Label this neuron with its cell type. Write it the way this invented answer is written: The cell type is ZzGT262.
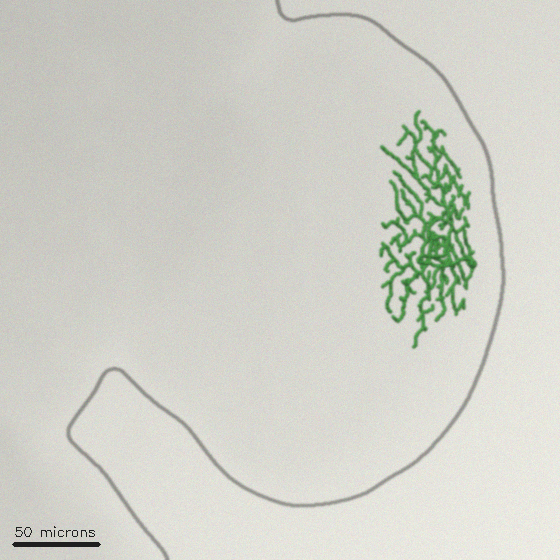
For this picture: The cell type is Dm18.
